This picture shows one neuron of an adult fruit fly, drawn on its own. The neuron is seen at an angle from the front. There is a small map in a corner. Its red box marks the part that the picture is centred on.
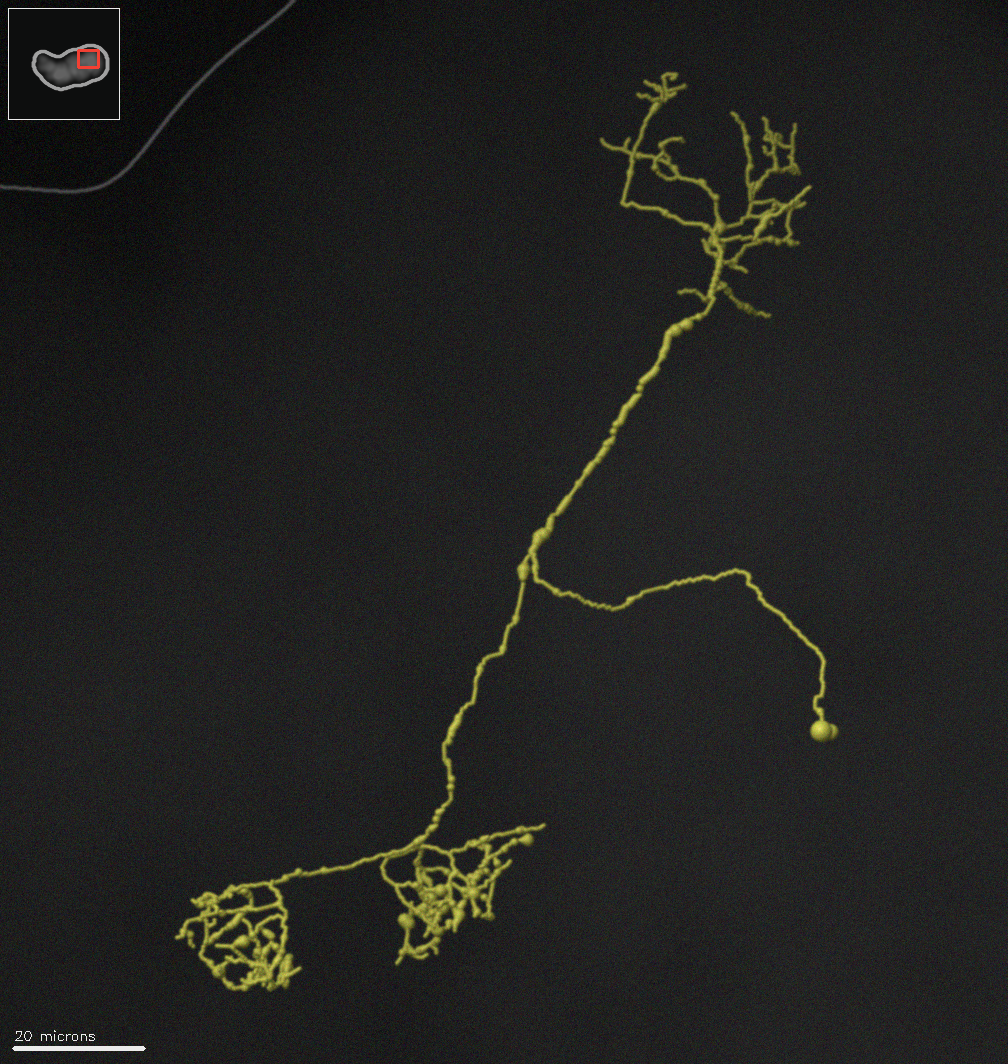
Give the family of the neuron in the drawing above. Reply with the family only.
class DAN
